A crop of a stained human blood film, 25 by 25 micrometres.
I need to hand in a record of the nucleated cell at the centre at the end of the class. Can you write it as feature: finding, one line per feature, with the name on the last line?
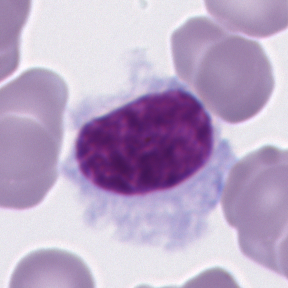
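Nucleus outline: oval, and I find no notch, fold or lobes
Nucleus size: about 12 by 8 micrometres
Chromatin: dark purple, mottled, slightly clumped
Cytoplasm colour: a pale greyish blue
Cytoplasm spread: wider below the nucleus than above it
Name: hairy cell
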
